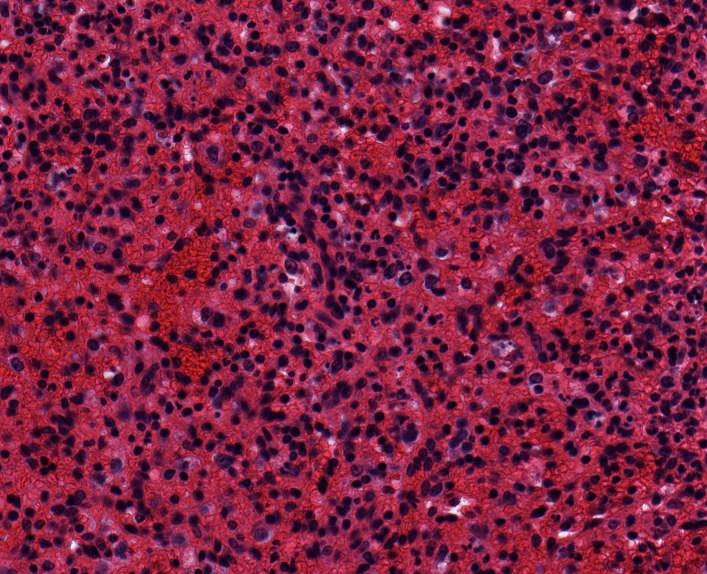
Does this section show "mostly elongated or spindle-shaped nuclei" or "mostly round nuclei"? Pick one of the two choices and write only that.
Mostly round nuclei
